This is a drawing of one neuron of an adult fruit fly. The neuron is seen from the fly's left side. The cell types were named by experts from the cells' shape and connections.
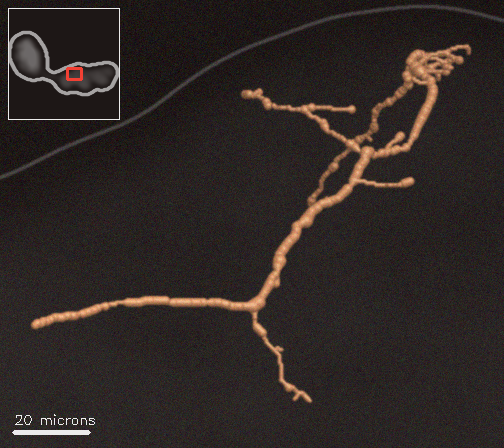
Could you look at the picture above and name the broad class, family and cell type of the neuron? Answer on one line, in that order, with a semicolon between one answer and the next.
sensory neuron entering the nerve cord; class mechanosensory proprioceptive; SNpp16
